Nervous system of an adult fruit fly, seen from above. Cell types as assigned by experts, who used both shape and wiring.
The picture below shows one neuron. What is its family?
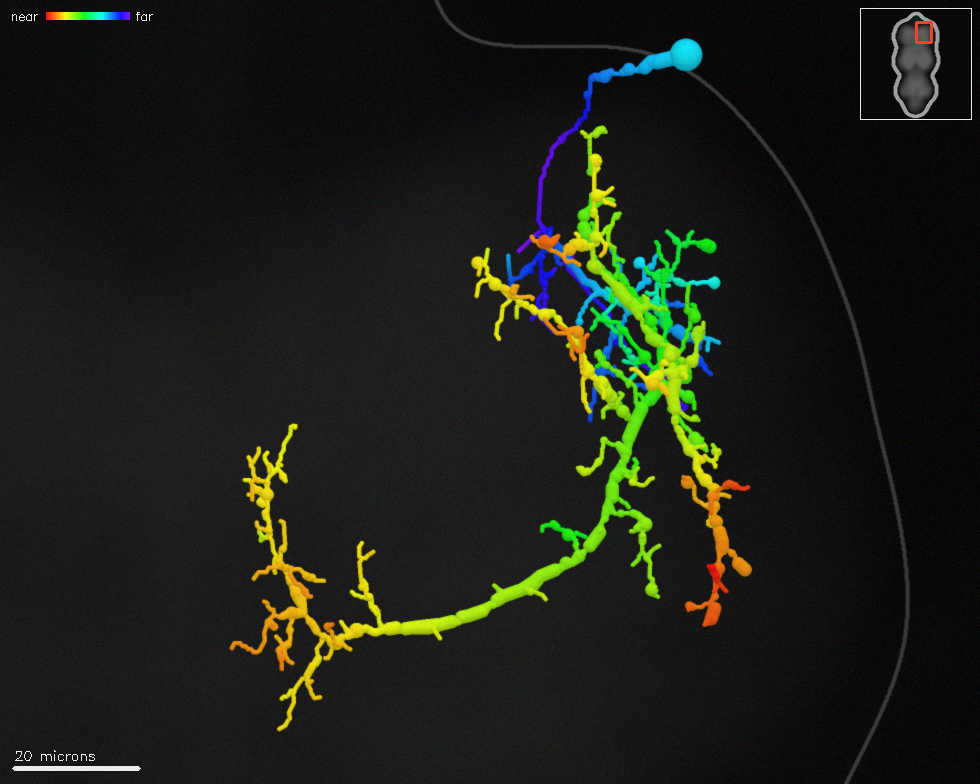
hemilineage 13A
